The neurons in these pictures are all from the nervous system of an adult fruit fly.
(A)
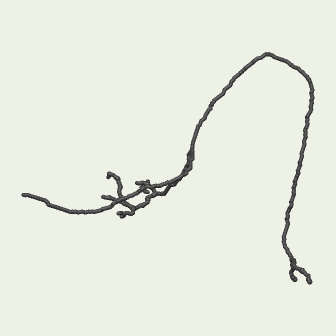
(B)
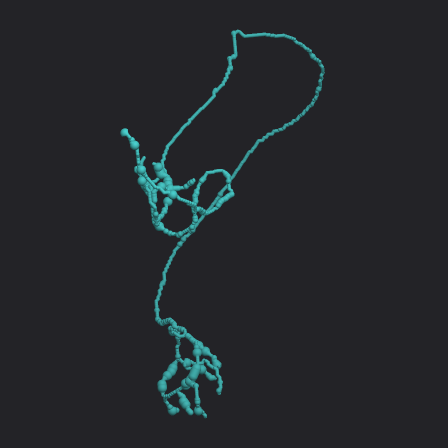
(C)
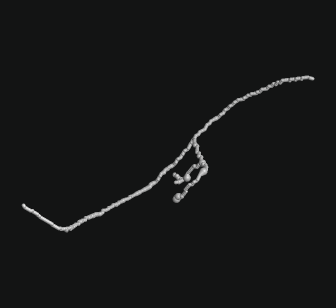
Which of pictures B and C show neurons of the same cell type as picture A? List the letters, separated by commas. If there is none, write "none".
B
